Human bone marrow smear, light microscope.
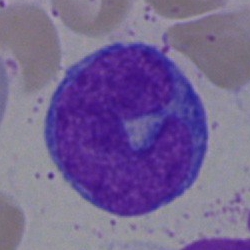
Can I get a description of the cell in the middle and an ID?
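In this cell the nucleus takes up most of the space, and the cytoplasm forms only a thin rim around it. A deep notch in the nucleus opens toward the right. Its chromatin is purple, with a finely mottled texture. This cell is a monocyte.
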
